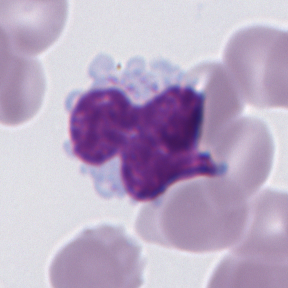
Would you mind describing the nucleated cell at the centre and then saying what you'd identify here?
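The cell outline is irregular, broken by many small rounded bulges of pale cytoplasm. The nucleus narrows to a pointed extension directed toward the lower right. Pale greyish blue cytoplasm lies mostly above the nucleus. This is a large granular lymphocyte.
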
